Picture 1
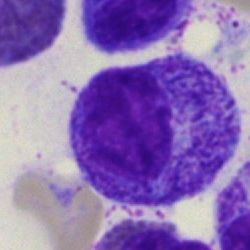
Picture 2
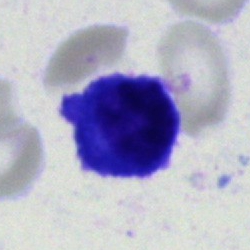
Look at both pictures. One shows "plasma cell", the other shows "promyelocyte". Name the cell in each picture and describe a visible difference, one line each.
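Picture 1 shows a promyelocyte: The cytoplasm on the right side is crowded with coarse purple granules.
Picture 2 shows a plasma cell: No granules can be seen in the cytoplasm.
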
